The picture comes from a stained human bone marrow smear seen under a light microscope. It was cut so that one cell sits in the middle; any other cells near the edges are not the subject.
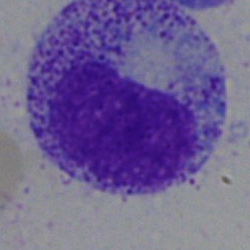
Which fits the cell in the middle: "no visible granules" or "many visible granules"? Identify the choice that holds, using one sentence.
Visible granules are present in great number in its cytoplasm.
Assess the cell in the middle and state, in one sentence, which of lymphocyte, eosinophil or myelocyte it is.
The cell in the exact centre of the crop is a myelocyte.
